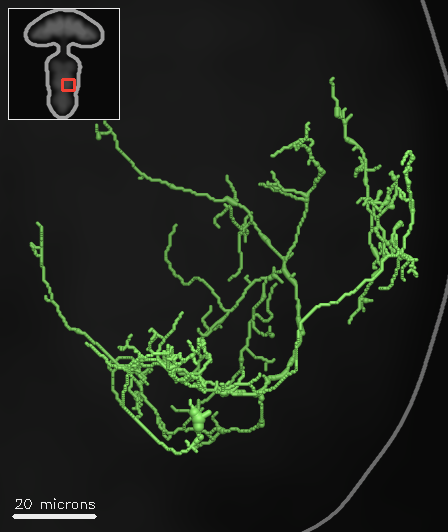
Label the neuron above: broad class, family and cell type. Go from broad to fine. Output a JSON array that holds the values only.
["nerve-cord intrinsic neuron", "hemilineage 03A", "IN03A071"]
